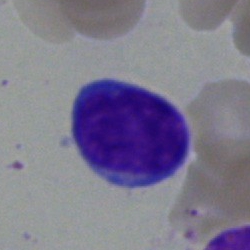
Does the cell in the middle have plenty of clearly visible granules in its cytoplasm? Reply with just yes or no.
No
